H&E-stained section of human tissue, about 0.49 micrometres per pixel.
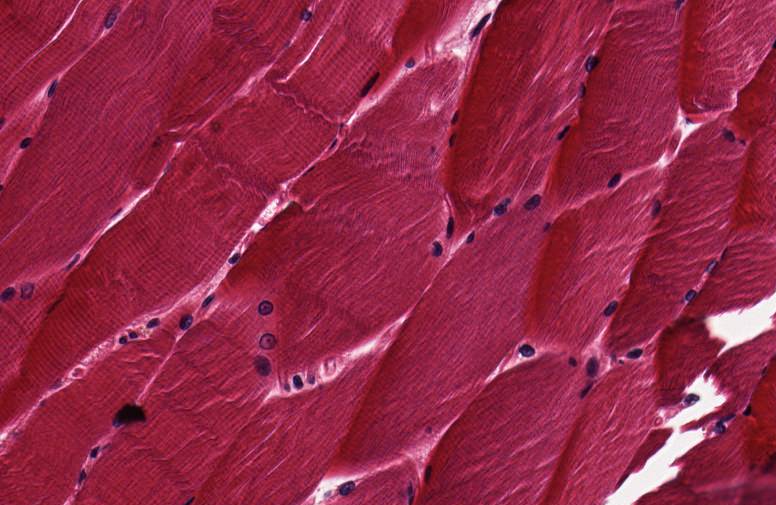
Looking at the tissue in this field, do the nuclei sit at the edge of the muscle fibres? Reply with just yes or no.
Yes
